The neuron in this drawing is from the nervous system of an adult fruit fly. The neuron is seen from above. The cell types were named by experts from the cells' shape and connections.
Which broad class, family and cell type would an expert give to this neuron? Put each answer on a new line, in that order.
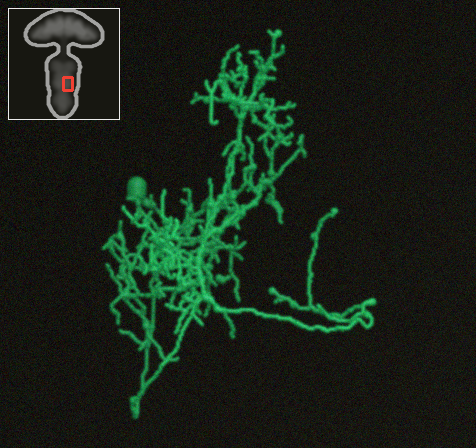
nerve-cord intrinsic neuron
hemilineage 04B
IN04B112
